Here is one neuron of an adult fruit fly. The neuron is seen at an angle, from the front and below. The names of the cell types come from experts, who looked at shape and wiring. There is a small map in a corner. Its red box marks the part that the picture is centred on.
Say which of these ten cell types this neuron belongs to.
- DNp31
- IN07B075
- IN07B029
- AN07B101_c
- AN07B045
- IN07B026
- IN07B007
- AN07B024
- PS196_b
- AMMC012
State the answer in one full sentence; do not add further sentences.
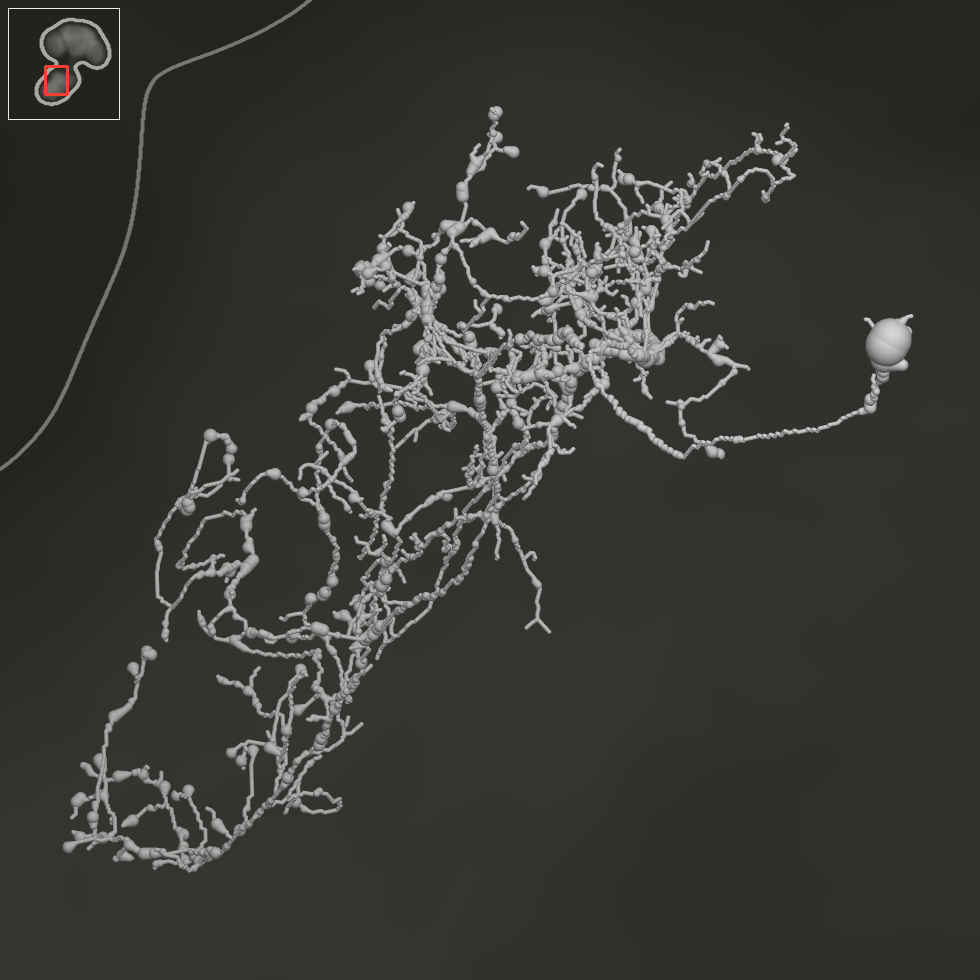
The cell type that this neuron has is IN07B026.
